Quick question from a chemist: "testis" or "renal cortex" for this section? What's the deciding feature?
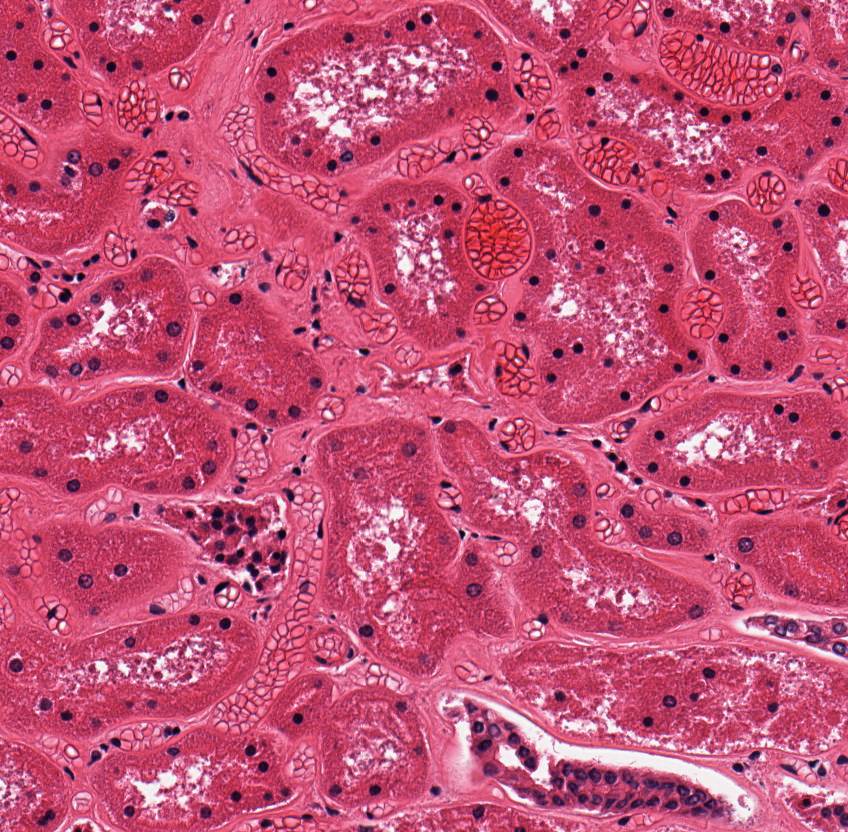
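Renal cortex. Closely packed tubules in cross and oblique section fill the field, with no glomerulus. Single-layered tall cells line most, with abundant granular pink cytoplasm, indistinct borders and small, round, dark, widely spaced nuclei, one per cell. Scant stroma: thin pink bands, scattered spindle-shaped nuclei.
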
